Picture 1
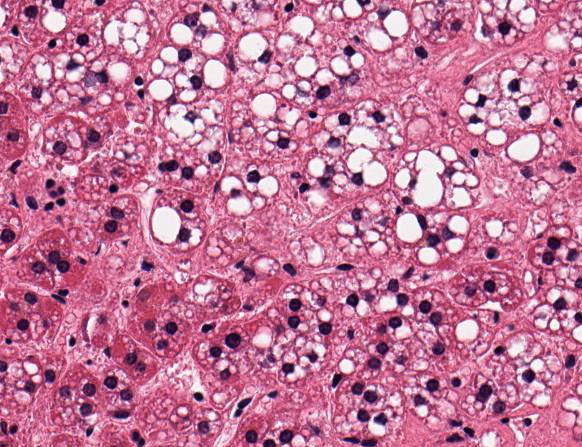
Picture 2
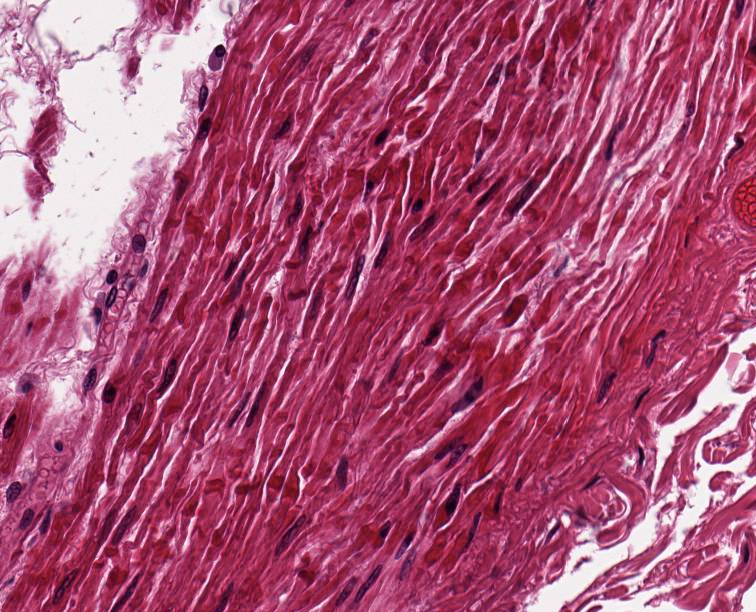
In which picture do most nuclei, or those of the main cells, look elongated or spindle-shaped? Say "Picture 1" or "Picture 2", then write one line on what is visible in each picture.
Picture 2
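Picture 1: The nuclei are round, dark and mostly sit near the centre of their cells rather than being pushed to the edge.
Picture 2: The muscle cell nuclei are elongated and cigar-shaped.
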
